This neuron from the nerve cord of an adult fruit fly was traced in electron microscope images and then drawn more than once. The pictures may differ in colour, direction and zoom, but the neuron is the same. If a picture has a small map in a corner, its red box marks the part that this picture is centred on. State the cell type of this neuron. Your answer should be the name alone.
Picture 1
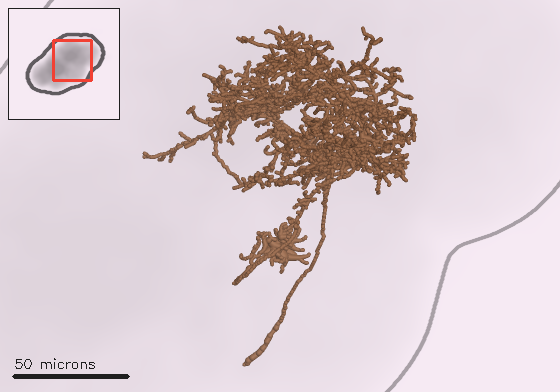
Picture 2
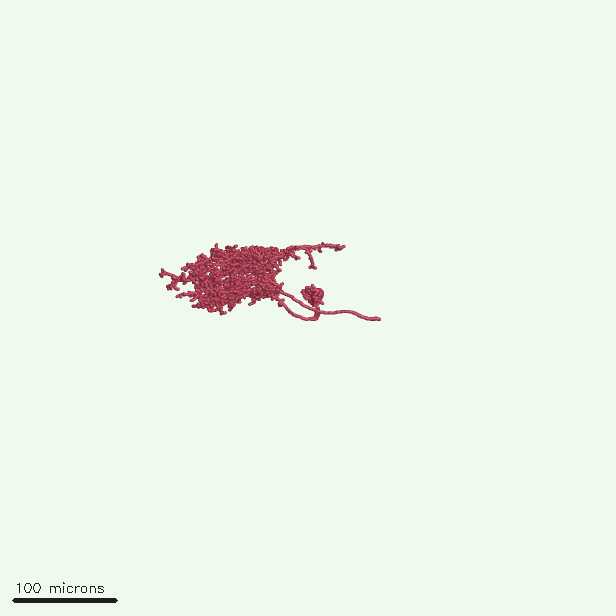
MNwm35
